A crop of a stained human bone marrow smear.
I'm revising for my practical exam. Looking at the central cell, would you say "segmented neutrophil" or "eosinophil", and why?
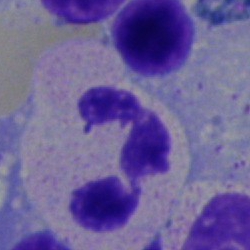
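This one's a segmented neutrophil. What settles it is that the granules are fine, not large.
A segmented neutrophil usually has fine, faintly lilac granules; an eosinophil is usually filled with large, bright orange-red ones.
Here they are pinkish and scattered through abundant, pale lilac-grey cytoplasm, and the lowest nuclear lobe is joined to the rest by a thin strand.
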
